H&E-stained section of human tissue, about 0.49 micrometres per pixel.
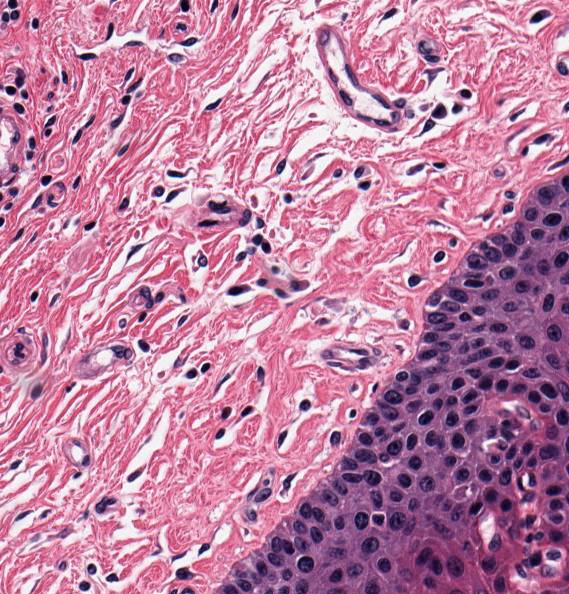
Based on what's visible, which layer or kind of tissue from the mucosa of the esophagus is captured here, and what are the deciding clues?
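Look: loose connective tissue fills most of the field, with a purple cellular epithelium in the lower right corner.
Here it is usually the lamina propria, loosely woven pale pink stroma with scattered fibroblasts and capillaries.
See how the wavy pink collagen bundles run mostly obliquely, with slender, dark spindle-shaped fibroblast nuclei between them. Small thin-walled vessels with flattened endothelial nuclei are scattered about.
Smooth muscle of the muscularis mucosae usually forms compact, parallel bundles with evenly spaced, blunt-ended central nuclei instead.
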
